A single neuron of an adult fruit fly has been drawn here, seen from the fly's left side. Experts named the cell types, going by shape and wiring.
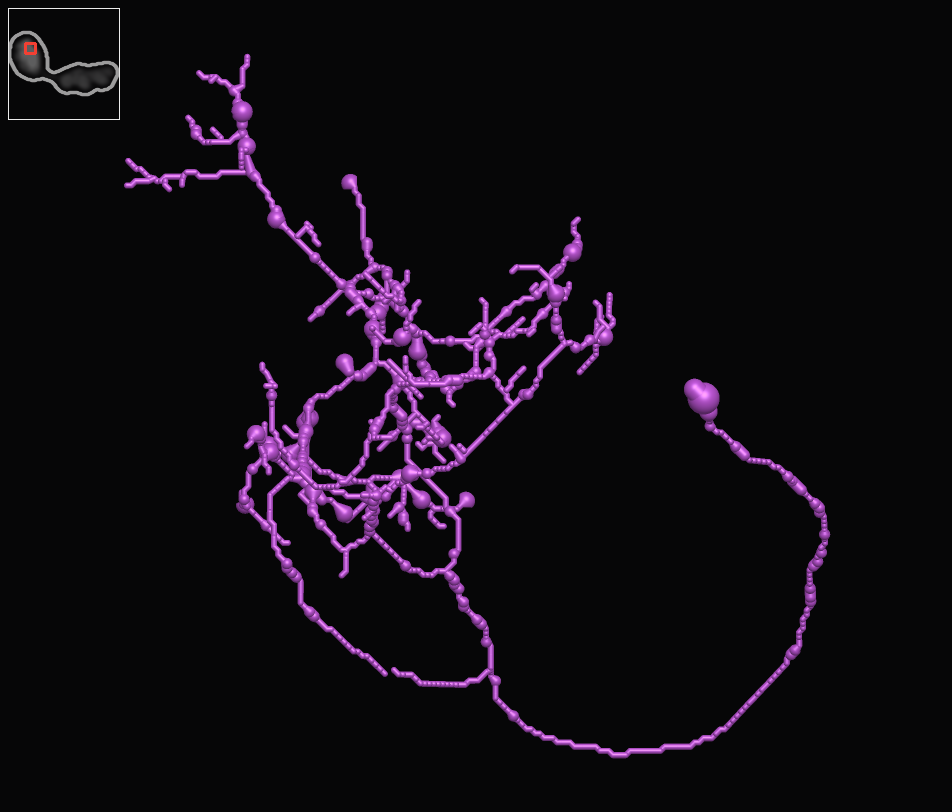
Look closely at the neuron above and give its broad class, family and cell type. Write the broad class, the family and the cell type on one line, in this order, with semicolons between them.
central-brain intrinsic neuron; hemilineage VLPp&l1_anterior; CB4117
